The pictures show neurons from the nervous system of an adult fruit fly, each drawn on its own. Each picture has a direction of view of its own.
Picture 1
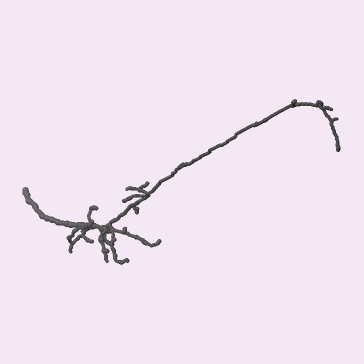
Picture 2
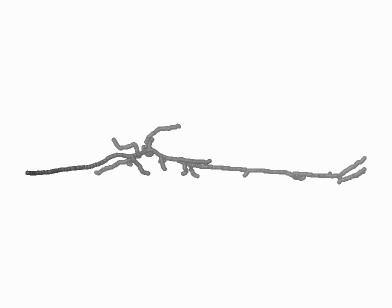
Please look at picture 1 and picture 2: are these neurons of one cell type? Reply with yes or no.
yes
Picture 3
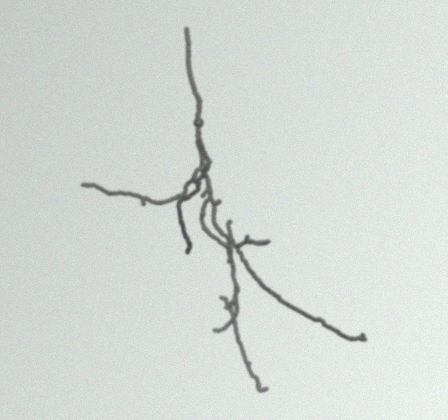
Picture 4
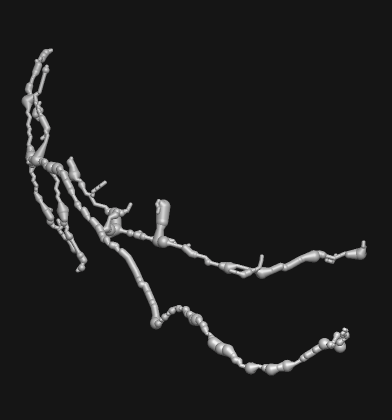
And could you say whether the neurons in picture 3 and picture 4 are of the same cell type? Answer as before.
no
